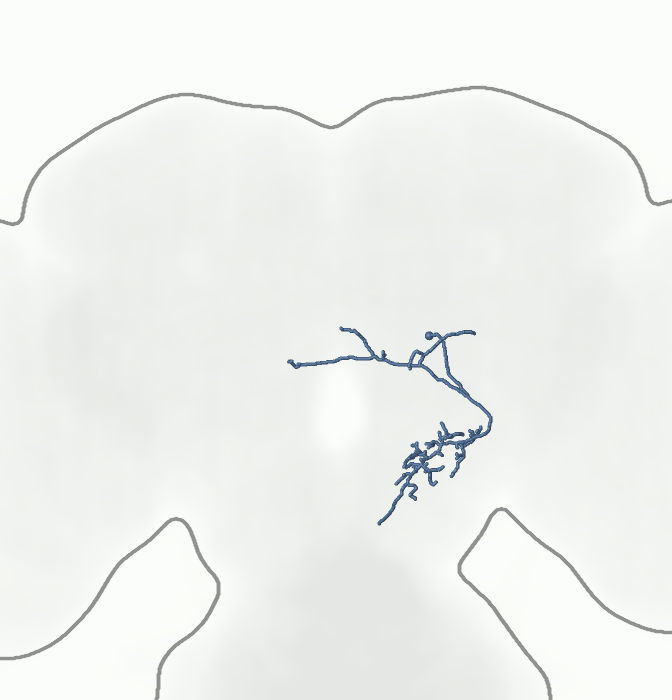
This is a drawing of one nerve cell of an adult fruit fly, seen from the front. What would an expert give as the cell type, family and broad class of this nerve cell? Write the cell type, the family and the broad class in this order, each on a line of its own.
PS241
hemilineage DM4_ventral
central-brain intrinsic neuron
